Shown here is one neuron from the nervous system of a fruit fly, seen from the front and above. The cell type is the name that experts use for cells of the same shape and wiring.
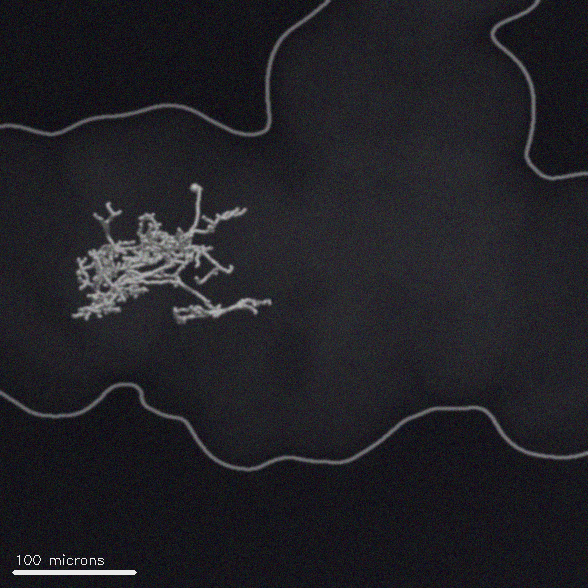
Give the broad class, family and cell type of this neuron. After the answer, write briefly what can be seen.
Its broad class is central-brain intrinsic neuron. The family is hemilineage SMPpv2_ventral. It is of cell type AVLP705m. From left to right in the picture it spans about 160 microns. In this view it is wider than it is tall.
